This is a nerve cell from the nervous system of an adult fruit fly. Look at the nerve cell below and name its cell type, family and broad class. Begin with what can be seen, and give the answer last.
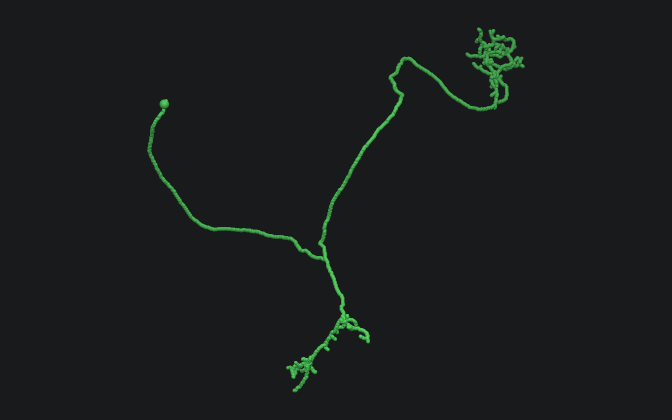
The cell body can be seen at the upper left of the picture. In this view it is about as wide as it is tall. It is of cell type mAL4E. Its family is hemilineage CREa1_ventral. Its broad class is central-brain intrinsic neuron.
